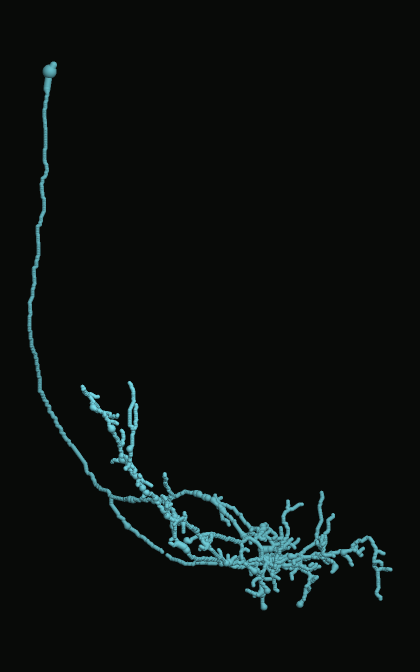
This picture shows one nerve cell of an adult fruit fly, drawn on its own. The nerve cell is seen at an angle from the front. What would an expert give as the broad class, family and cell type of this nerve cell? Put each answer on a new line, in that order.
central-brain intrinsic neuron
hemilineage DM1_antero_ventral
LAL132_b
